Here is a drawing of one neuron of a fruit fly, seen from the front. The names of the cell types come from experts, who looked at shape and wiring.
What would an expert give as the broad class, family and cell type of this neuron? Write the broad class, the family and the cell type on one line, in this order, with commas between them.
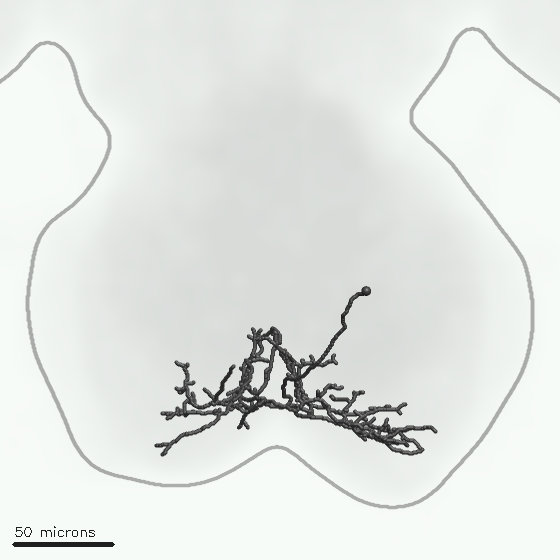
nerve-cord intrinsic neuron, hemilineage 09B, IN09B047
